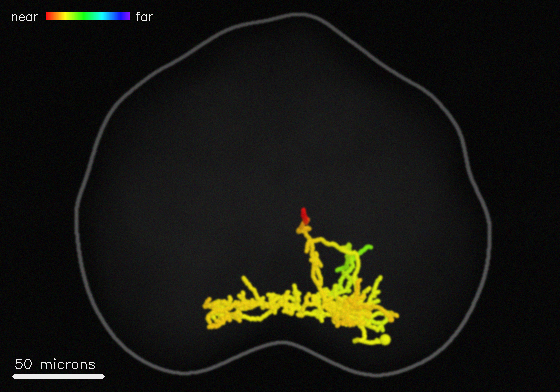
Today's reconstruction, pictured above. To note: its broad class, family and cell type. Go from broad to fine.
ascending neuron; hemilineage 01B; AN01B014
